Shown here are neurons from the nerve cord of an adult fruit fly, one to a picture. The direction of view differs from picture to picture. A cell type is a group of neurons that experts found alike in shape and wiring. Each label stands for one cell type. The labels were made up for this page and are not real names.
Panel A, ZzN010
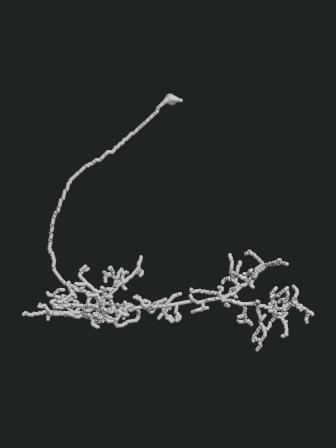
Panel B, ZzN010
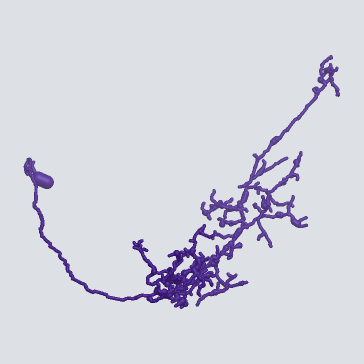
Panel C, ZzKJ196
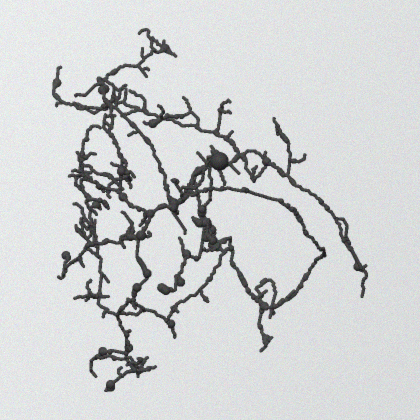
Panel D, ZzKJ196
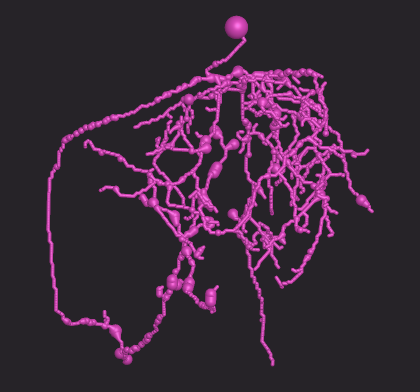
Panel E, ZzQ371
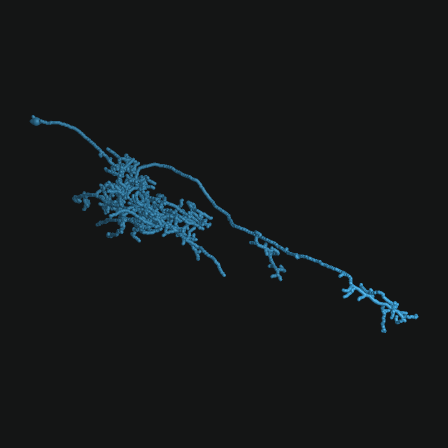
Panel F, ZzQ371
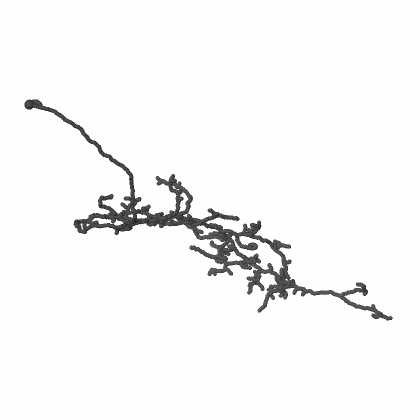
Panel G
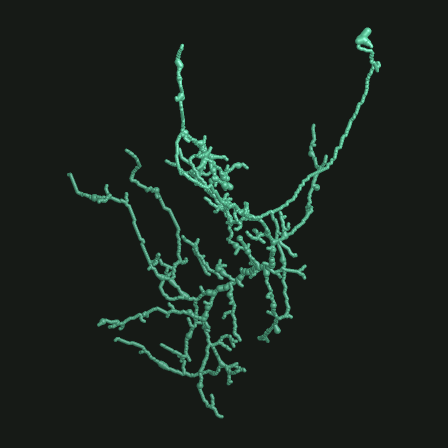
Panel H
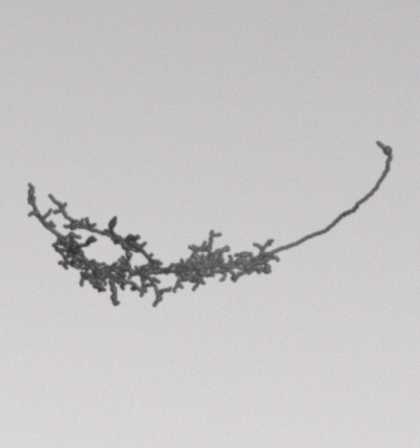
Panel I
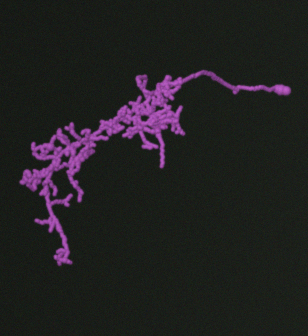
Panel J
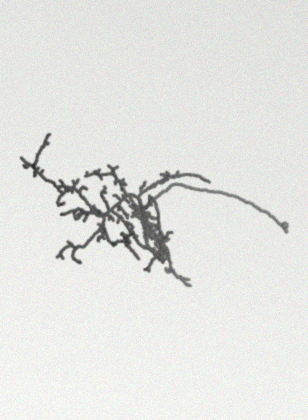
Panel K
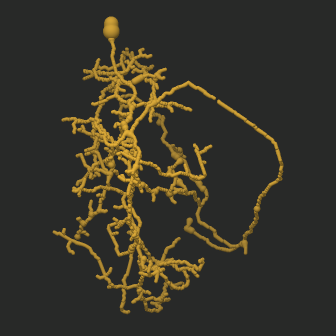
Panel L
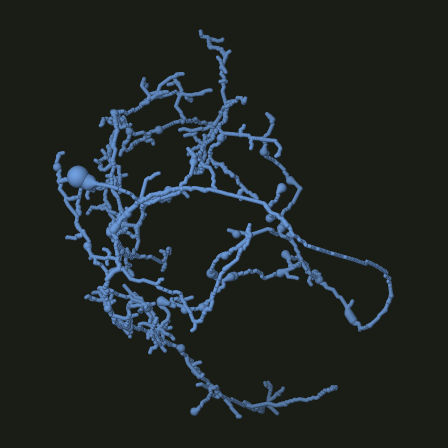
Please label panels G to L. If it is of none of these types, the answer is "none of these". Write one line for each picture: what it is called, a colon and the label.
G: ZzQ371
H: ZzN010
I: ZzN010
J: ZzQ371
K: ZzKJ196
L: ZzKJ196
